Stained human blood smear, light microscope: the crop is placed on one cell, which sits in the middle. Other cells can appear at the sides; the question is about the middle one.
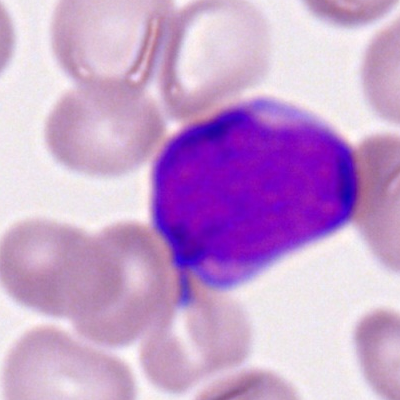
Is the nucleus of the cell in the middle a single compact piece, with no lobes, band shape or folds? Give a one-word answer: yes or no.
Yes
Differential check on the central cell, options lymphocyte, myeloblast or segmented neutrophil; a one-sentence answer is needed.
Classification of the middle cell gives a myeloblast.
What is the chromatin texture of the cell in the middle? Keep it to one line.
The chromatin remains finely textured, with no coarse clumps to speak of.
